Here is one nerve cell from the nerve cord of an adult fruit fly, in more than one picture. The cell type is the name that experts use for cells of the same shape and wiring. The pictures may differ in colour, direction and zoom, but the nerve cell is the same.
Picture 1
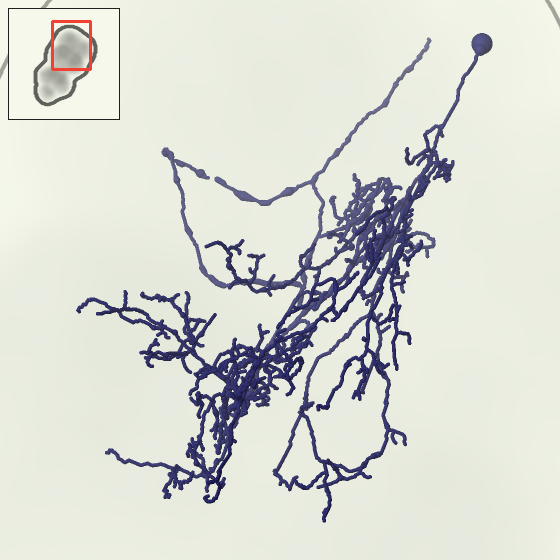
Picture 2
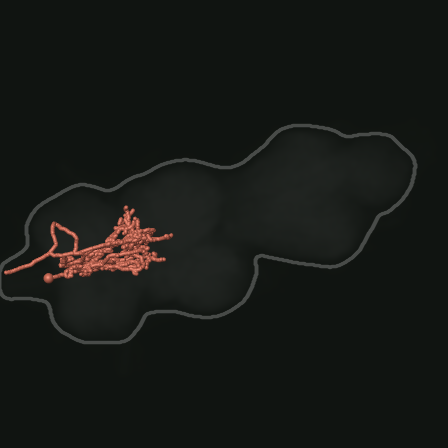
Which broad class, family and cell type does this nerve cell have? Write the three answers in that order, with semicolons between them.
ascending neuron; hemilineage 02A; AN02A016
